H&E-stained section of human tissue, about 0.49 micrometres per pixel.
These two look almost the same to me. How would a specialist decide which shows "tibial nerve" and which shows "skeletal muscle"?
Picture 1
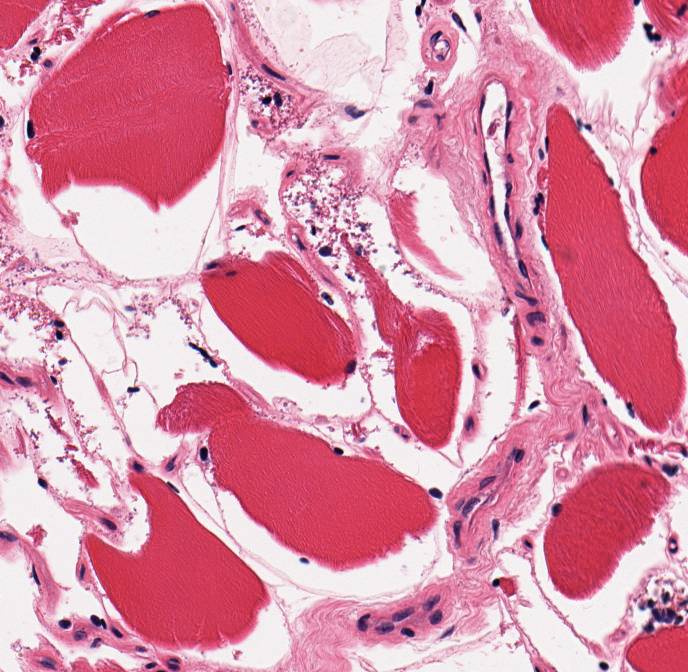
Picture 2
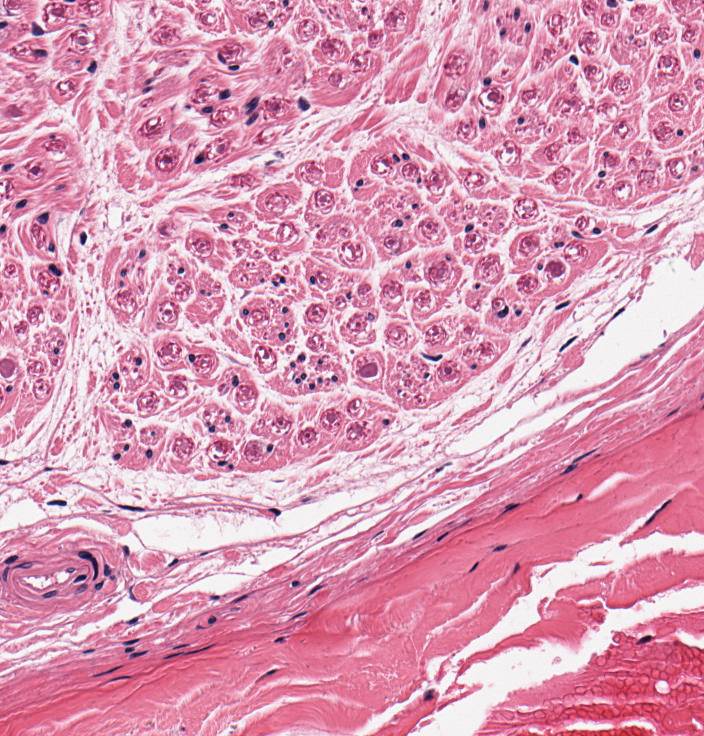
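Skeletal muscle is in picture 1, and tibial nerve is in picture 2. In the skeletal muscle, large deep-pink fibre profiles are scattered, with wide pale spaces between them crossed by thin connective tissue strands. Their cytoplasm is evenly deep pink and smooth, with no cross-striations visible; the few nuclei are small, dark and flattened at the fibre edges. In the tibial nerve, bundles of closely packed round profiles occupy the upper two-thirds of the field, and most show a small central pink core within a pale clear ring. Small dark oval nuclei lie sparsely between the profiles, not within them. The lower third is a diagonal band, lower left to upper right, of dense pink fibrous tissue with flattened elongated nuclei.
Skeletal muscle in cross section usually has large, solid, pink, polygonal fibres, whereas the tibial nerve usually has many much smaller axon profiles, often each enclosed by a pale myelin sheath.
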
